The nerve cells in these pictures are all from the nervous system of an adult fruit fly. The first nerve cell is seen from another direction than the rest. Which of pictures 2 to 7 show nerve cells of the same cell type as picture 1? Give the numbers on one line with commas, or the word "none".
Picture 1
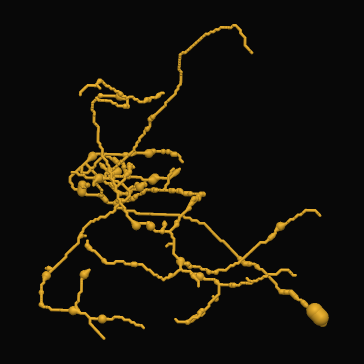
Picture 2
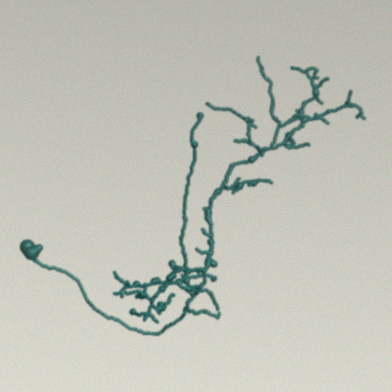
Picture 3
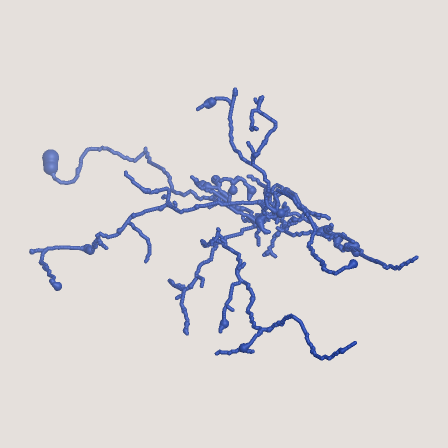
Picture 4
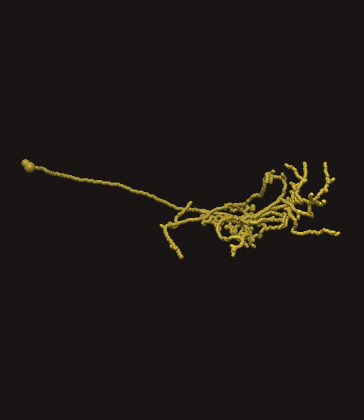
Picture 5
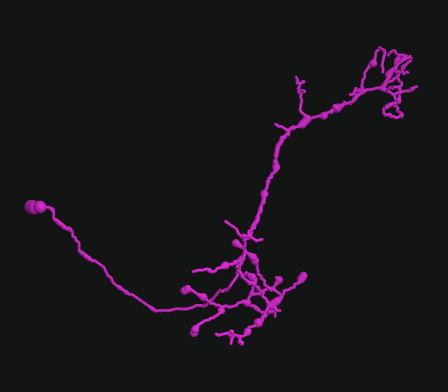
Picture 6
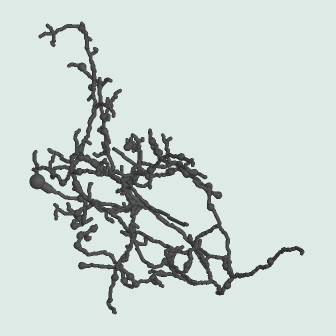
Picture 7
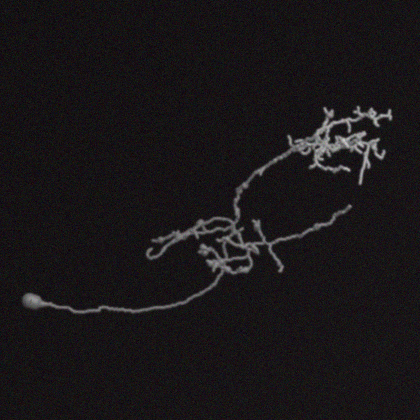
3, 4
